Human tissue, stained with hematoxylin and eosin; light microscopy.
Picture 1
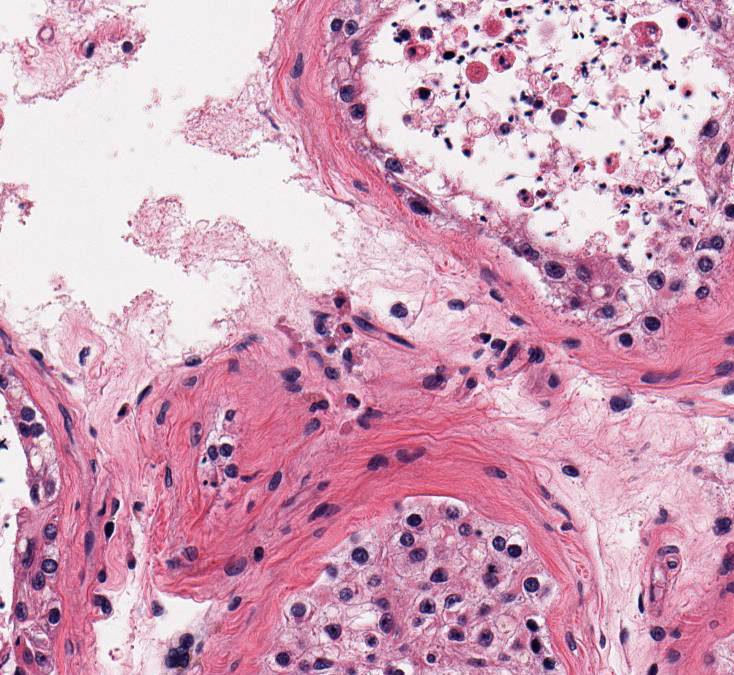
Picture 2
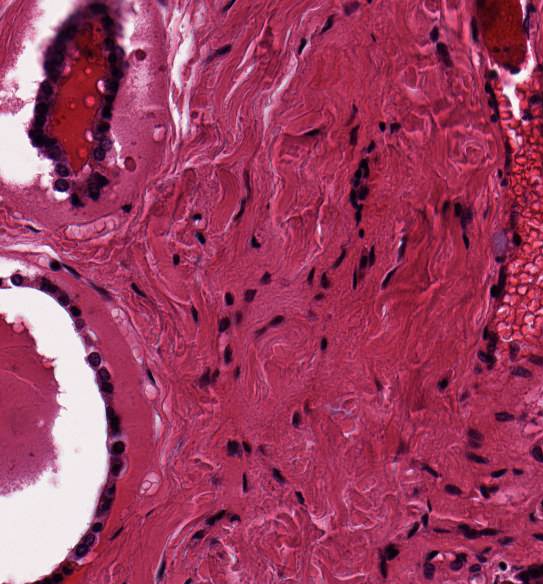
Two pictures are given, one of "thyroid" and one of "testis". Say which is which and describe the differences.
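Testis in picture 1; thyroid in picture 2. Testis: each unit ringed by a thick band of wavy, layered, deep pink collagen running parallel to its outline. Upper right unit: open lumen holding loose detached cells, debris and round eosinophilic bodies. Lower centre unit: packed with cells having round dark nuclei and pale, finely vacuolated cytoplasm. No fat cells in field. Thyroid: wavy eosinophilic collagen bundles in varying directions, small dark elongated fibroblast nuclei scattered thinly through them. Lower left: large rounded lumen lined by a single layer of low cuboidal epithelial cells with dark nuclei. Upper left: smaller duct-like lumen, dark-nucleated epithelial lining, filled with deep red material.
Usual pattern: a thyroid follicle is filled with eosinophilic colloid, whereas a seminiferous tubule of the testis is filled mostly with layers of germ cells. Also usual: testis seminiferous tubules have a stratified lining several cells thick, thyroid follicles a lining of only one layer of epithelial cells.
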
